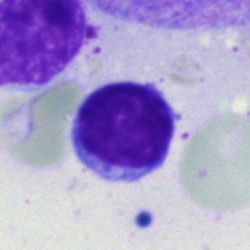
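Lymphocyte, the cell in the middle of a stained human bone marrow smear seen by light microscopy. Checking each point in turn: the outline is round. The nucleus fills most of the cell, leaving the cytoplasm as a crescent below it. The chromatin is dense and stains dark purple. Last, the cytoplasm shows no granules.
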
